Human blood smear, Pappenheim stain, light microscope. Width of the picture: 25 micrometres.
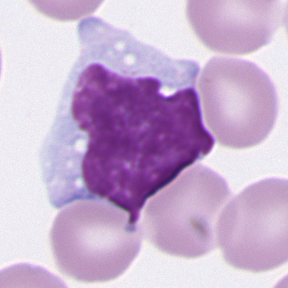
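Typical lymphocyte with an irregular, angular cell outline rather than a round one. The nucleus also has an irregular, angular outline, and no nucleoli are visible within it. Several small clear vacuoles lie in the cytoplasm.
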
